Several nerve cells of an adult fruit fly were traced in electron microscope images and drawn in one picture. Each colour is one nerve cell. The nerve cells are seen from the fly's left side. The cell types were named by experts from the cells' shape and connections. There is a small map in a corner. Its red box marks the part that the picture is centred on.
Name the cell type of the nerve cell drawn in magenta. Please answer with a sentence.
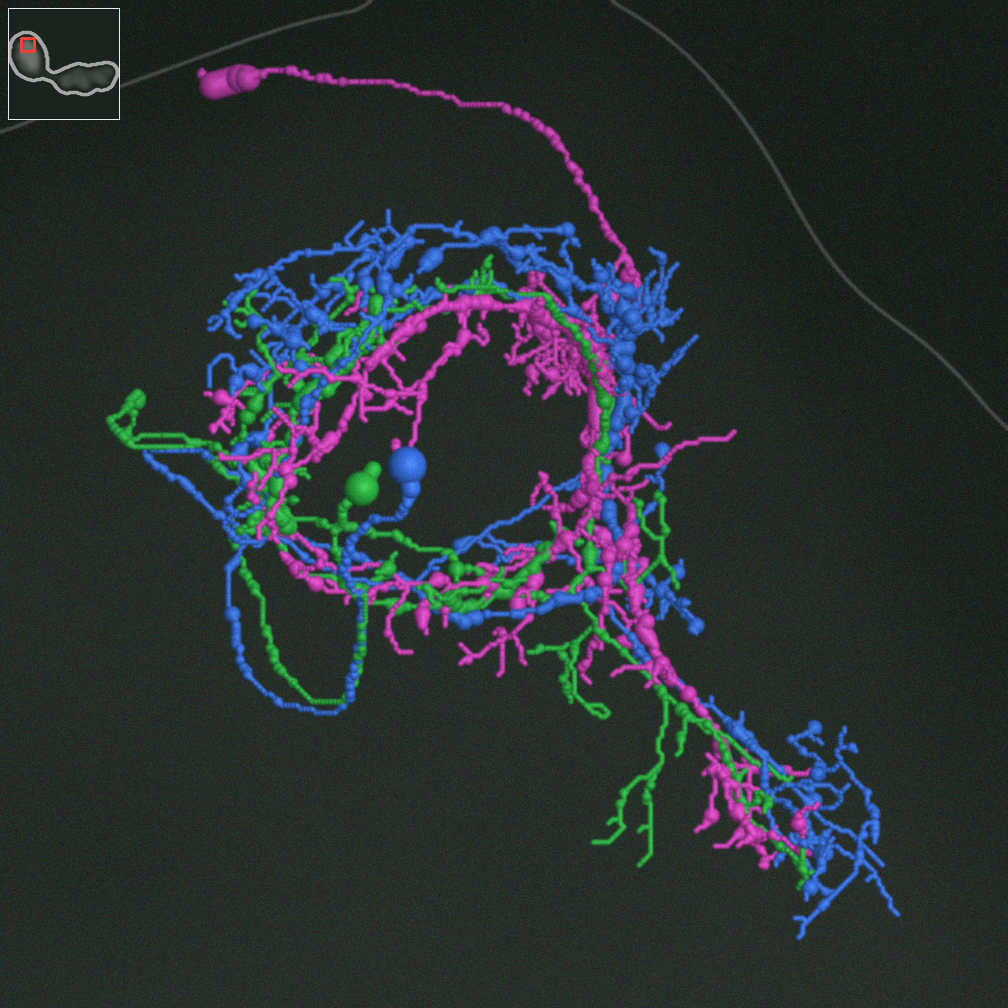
The cell type is SLP395.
